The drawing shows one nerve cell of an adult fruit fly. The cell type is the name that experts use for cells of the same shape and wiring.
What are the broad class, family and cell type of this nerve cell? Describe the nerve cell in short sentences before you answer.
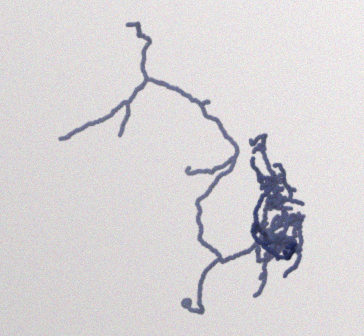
The cell body can be seen at the bottom of the picture. In this view it is about as wide as it is tall. Its broad class is central-brain intrinsic neuron. The family is hemilineage LB23. Its cell type is GNG449.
